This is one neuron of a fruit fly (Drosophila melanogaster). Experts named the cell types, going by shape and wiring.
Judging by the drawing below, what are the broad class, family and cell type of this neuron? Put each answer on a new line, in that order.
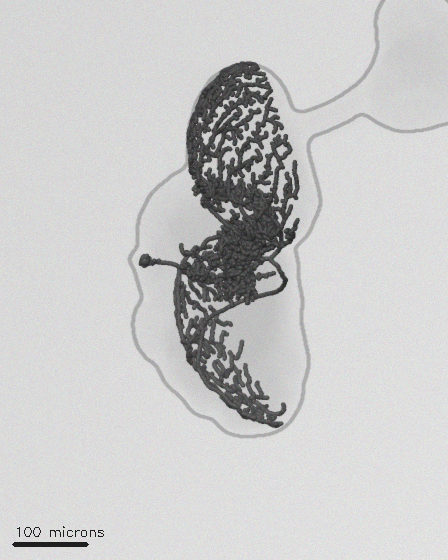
visual centrifugal neuron
MeVCMe
MeVCMe1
